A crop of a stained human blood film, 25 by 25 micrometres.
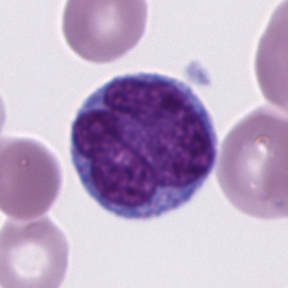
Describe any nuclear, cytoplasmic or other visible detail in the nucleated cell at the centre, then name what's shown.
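Several overlapping lobes make up the folded nucleus, which is about 12 micrometres across within a cell of about 13 micrometres. The nucleus fills about 80% of the cell's area, so the blue cytoplasm forms only a thin rim around it. That rim is widest below the nucleus. The cell shown is a monocyte.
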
